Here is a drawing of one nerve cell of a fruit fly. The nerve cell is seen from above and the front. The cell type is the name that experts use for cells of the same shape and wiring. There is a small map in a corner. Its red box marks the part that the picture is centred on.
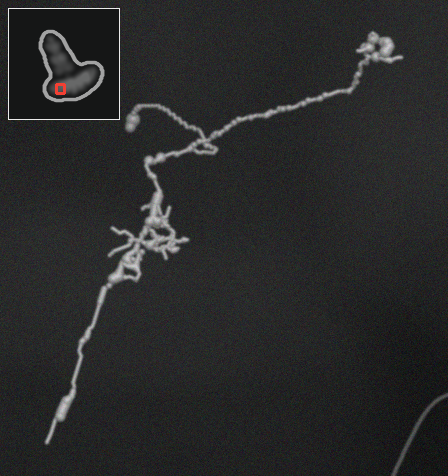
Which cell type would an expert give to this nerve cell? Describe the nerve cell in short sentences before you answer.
As drawn here it is about as wide as it is tall. It is an optic-lobe intrinsic neuron. It is of cell type T2a.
